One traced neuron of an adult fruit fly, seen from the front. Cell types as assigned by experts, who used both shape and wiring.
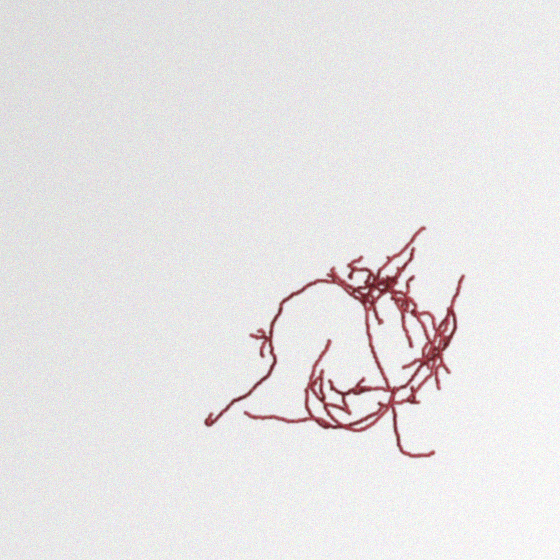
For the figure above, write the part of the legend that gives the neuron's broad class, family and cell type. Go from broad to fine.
nerve-cord intrinsic neuron; hemilineage 12B; IN12B079_d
